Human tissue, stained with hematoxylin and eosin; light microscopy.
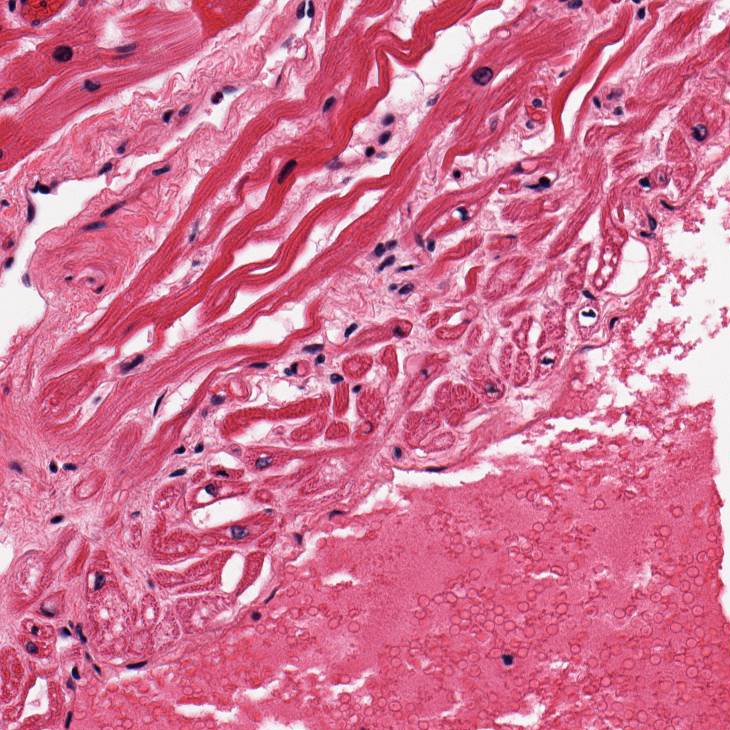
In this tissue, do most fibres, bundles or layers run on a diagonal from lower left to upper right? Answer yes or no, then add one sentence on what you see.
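Yes. The long fibre bundles run diagonally from lower left to upper right.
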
